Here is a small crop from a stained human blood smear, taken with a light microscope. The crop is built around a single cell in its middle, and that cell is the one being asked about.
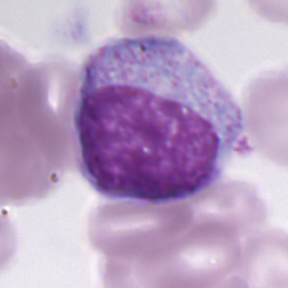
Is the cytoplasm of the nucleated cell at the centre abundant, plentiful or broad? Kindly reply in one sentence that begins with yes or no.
Yes, there is abundant cytoplasm in this cell.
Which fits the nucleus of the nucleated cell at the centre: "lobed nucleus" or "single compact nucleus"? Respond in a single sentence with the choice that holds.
Within the cell, the nucleus is one undivided, compact round, oval or kidney-shaped mass.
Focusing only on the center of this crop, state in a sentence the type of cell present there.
The cell centred in this crop is categorized as a promyelocyte.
